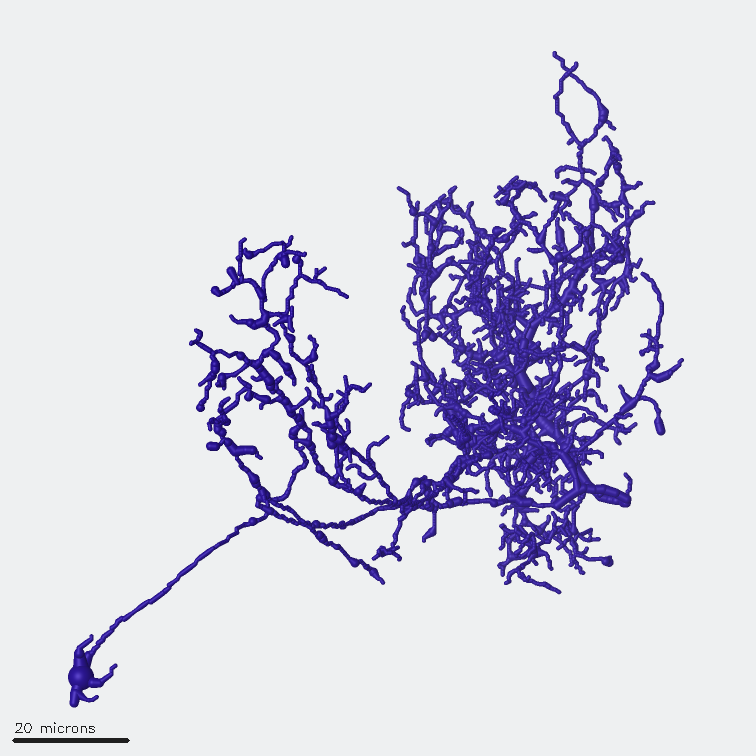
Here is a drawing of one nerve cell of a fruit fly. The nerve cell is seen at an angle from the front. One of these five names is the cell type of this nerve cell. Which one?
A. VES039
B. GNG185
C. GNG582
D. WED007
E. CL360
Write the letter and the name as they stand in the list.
D. WED007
